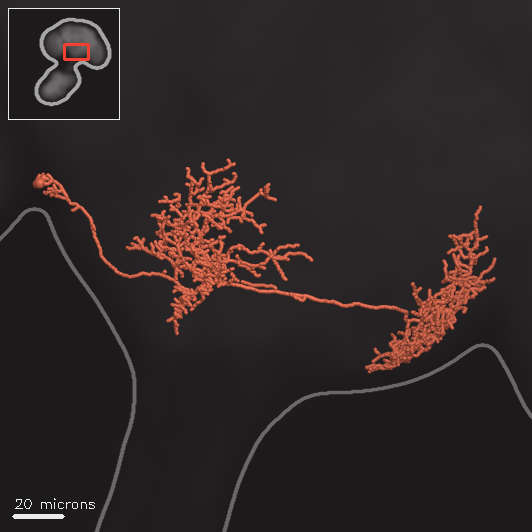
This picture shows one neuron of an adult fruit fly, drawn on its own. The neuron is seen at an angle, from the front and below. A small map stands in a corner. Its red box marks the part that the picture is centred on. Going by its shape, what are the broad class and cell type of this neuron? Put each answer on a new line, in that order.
central-brain intrinsic neuron
GNG552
